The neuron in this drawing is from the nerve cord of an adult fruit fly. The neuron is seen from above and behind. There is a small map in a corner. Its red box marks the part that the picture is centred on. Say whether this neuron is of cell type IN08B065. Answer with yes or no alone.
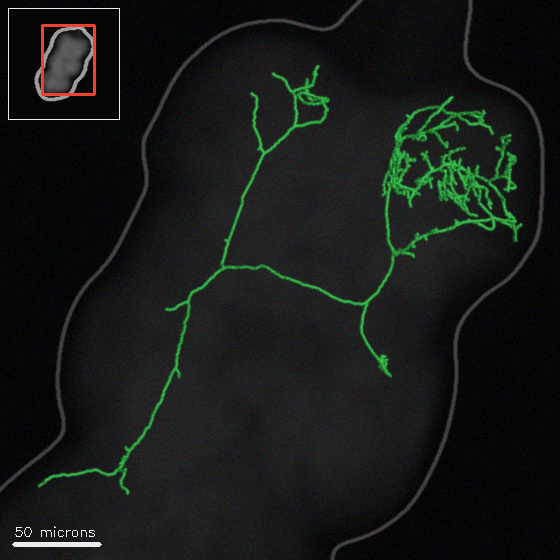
no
